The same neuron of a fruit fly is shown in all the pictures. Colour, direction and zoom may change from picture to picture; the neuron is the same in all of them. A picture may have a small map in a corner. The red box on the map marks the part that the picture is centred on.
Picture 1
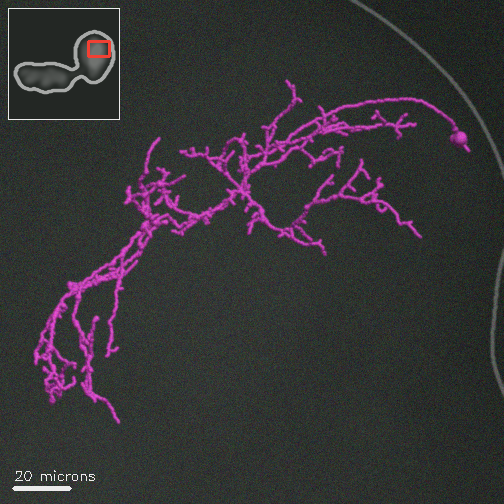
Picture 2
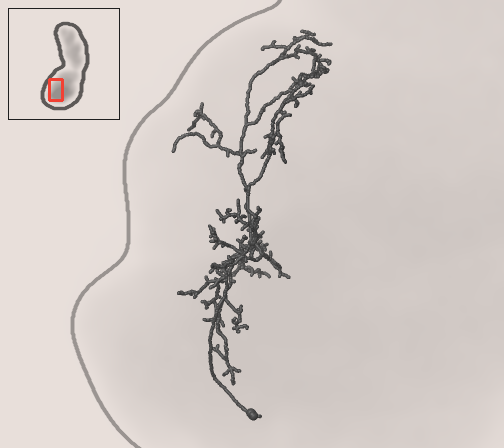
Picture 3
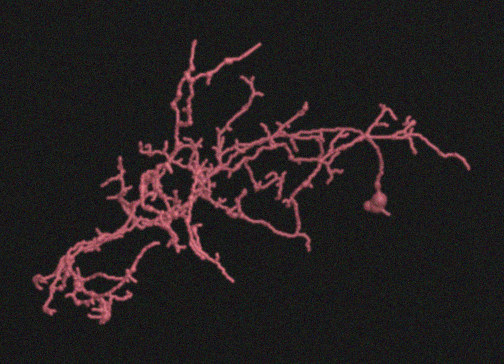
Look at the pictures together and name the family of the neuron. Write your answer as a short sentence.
The family is hemilineage SMPad2.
